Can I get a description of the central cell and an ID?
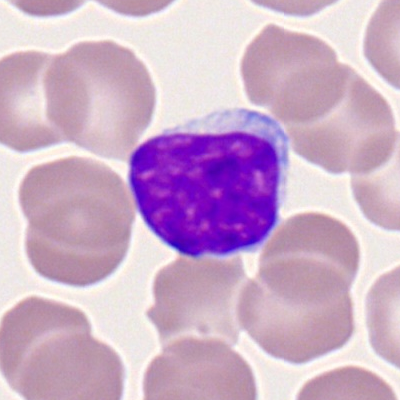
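What strikes me first is how much of the cell the nucleus takes up: it fills most of it. That nucleus stains a deep purple. Around it I can make out only a scant rim of pale blue cytoplasm, and the rim looks widest along the upper edge of the cell. So this is a lymphocyte.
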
